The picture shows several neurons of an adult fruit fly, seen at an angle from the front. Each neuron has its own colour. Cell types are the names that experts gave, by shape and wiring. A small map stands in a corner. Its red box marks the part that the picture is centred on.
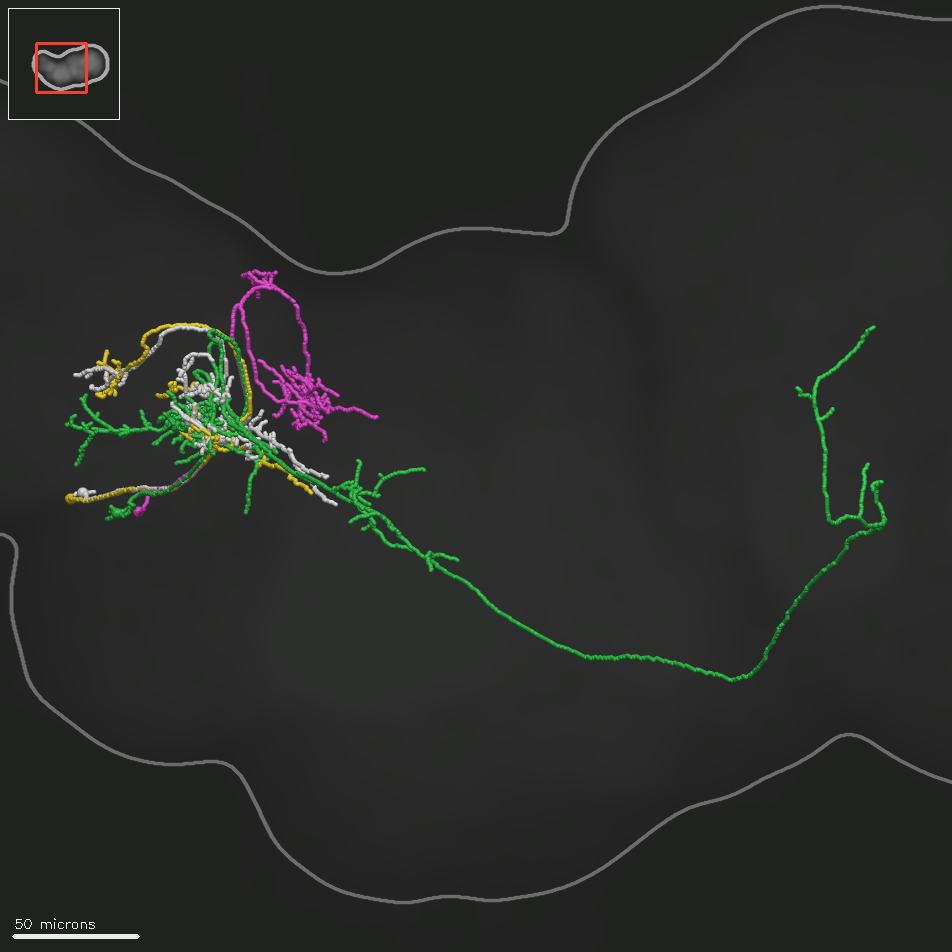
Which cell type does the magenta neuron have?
IN02A066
